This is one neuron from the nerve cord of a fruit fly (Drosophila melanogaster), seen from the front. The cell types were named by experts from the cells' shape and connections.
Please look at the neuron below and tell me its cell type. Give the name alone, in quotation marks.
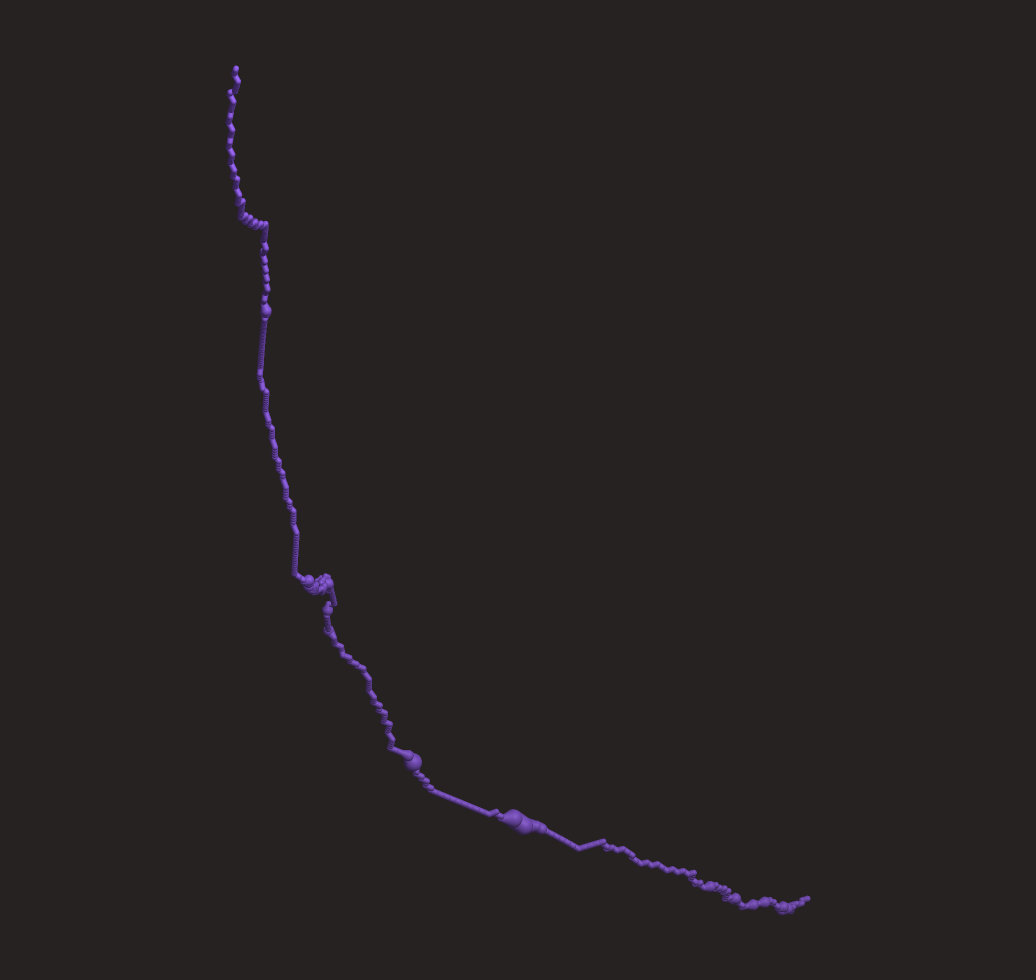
"LgAG1"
